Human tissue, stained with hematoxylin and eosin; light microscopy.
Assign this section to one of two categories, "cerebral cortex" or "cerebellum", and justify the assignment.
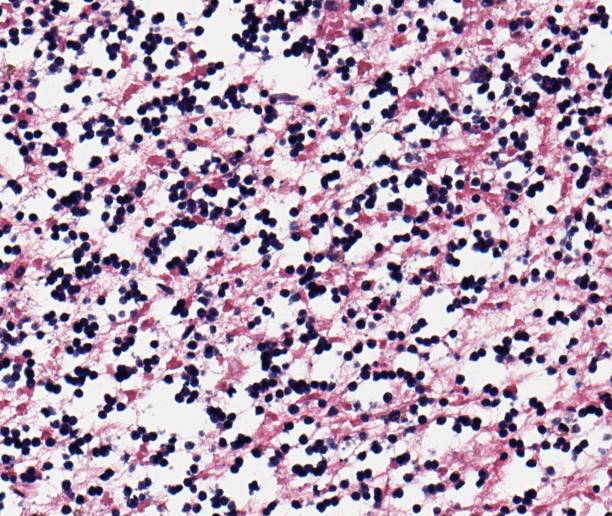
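This is cerebellum. Small round nuclei are spread densely and fairly evenly across the whole field, with no layering or zonation. Each is uniform, stains darkly with haematoxylin and has very scant cytoplasm around it.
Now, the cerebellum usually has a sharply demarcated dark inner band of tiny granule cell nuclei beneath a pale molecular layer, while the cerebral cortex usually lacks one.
A dense sheet of tiny, dark, uniform nuclei like this agrees with that granule cell band. Between the cells runs a wispy pink fibrillary matrix.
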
